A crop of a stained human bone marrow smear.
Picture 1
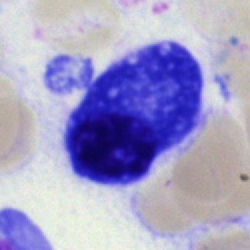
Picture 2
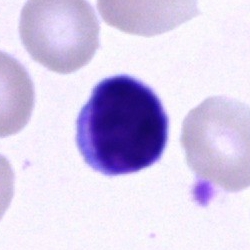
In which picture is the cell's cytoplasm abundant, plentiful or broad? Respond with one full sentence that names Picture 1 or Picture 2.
Picture 1 shows a cell with plenty of cytoplasm around its nucleus.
